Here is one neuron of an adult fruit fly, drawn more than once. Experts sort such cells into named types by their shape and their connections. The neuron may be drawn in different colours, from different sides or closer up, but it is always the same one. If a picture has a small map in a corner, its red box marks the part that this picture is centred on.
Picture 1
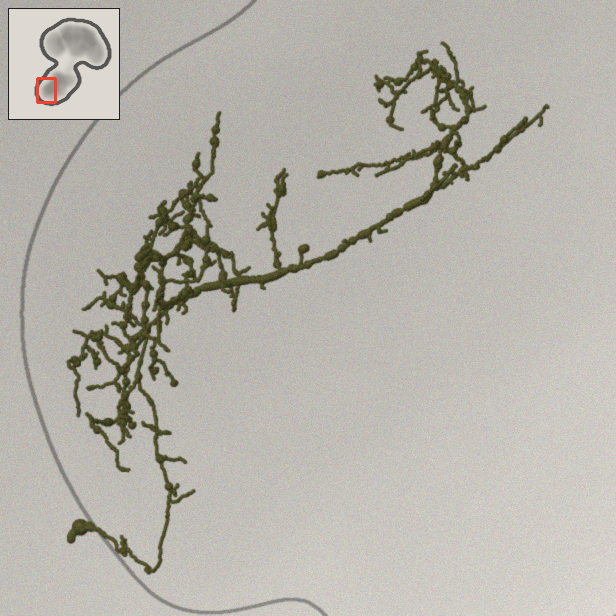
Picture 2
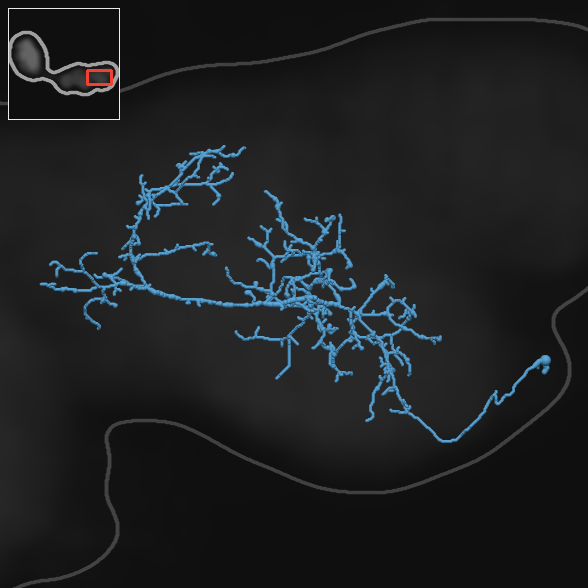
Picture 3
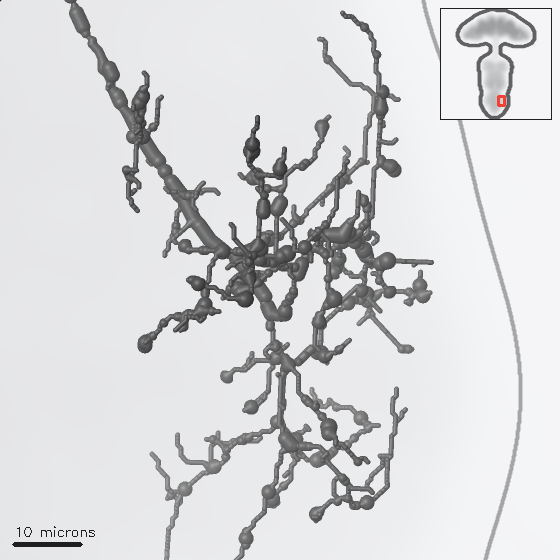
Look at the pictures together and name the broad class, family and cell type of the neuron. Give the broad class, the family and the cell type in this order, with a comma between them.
nerve-cord intrinsic neuron, hemilineage 13A, IN13A026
